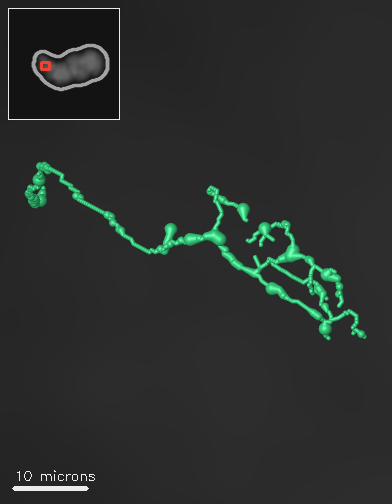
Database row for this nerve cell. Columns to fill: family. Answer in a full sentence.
The family is class mechanosensory tactile.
